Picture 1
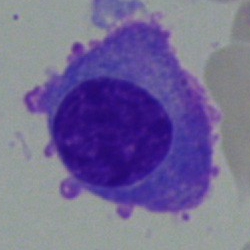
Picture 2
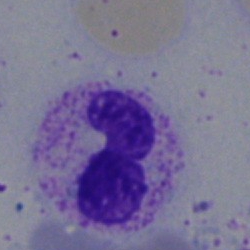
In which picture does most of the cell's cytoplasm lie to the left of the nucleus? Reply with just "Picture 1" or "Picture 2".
Picture 2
